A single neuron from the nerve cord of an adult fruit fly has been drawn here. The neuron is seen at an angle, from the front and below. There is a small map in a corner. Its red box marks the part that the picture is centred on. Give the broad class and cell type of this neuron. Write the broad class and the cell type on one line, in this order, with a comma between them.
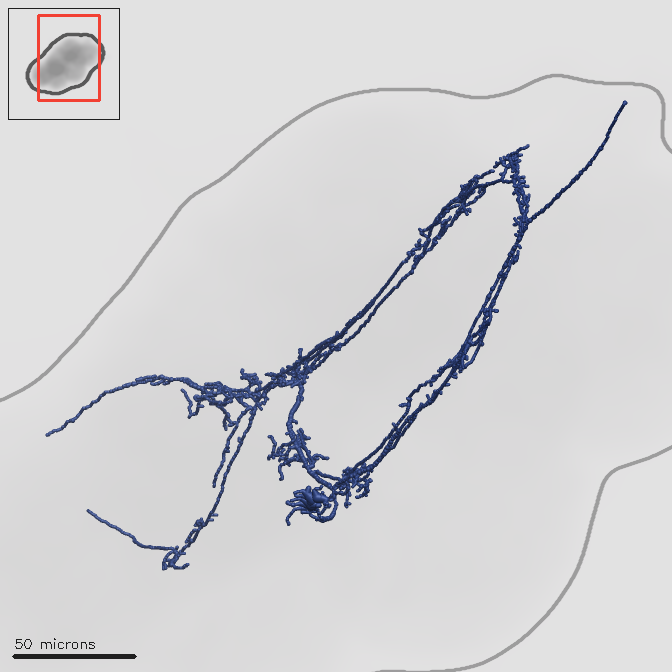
sensory neuron entering the nerve cord, SNxx31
